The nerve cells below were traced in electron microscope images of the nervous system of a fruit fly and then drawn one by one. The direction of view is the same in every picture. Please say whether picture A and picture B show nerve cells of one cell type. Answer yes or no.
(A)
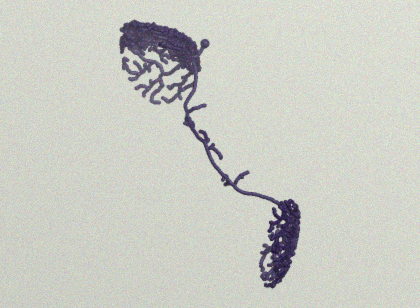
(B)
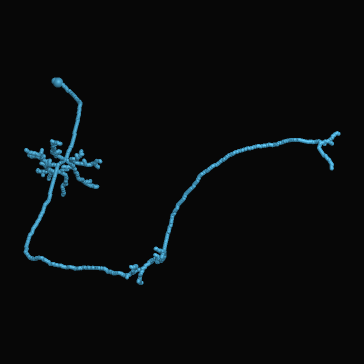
no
